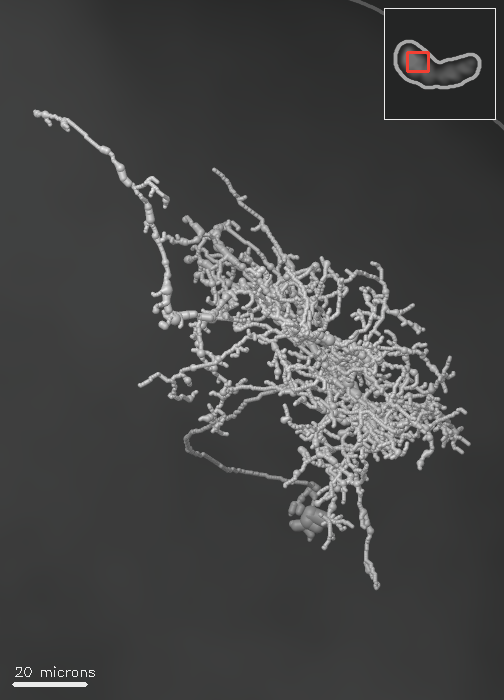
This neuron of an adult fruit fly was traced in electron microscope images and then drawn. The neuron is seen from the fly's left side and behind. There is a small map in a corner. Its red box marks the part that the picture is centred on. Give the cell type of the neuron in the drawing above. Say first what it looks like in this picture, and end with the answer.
The cell body is at the bottom of the picture. By the scale bar it is about 130 microns tall in this view. More than a hundred branch ends can be seen. Its broad class is central-brain intrinsic neuron. The cell type is CL066.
